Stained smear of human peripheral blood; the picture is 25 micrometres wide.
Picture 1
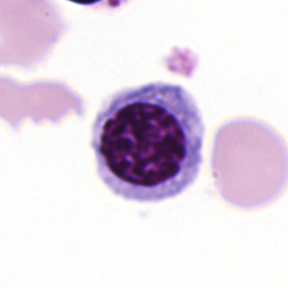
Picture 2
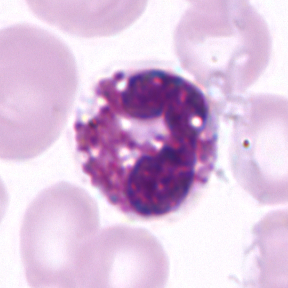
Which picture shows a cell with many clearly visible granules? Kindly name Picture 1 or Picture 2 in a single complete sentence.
Many visible granules are present in the cytoplasm of the cell in picture 2.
